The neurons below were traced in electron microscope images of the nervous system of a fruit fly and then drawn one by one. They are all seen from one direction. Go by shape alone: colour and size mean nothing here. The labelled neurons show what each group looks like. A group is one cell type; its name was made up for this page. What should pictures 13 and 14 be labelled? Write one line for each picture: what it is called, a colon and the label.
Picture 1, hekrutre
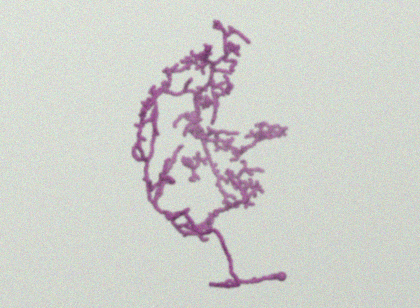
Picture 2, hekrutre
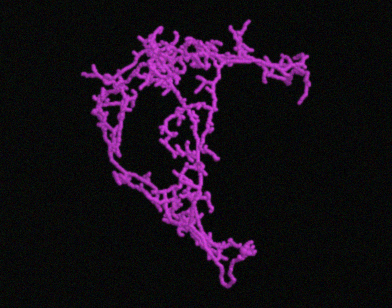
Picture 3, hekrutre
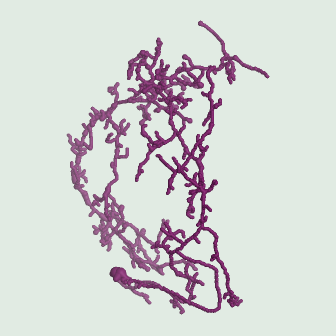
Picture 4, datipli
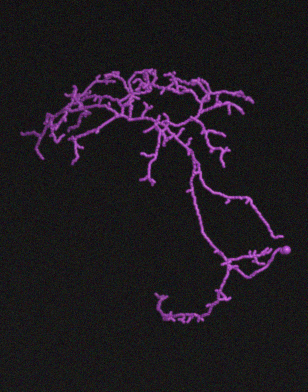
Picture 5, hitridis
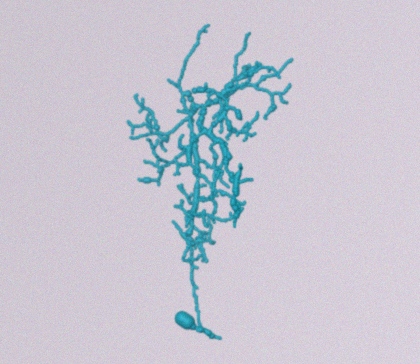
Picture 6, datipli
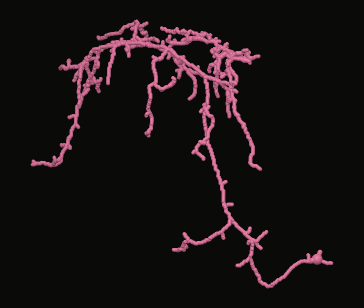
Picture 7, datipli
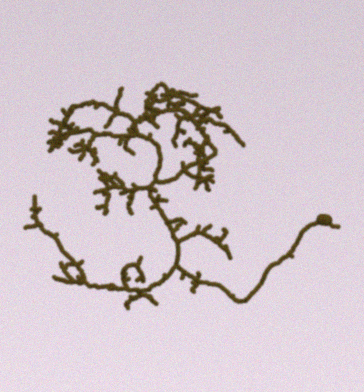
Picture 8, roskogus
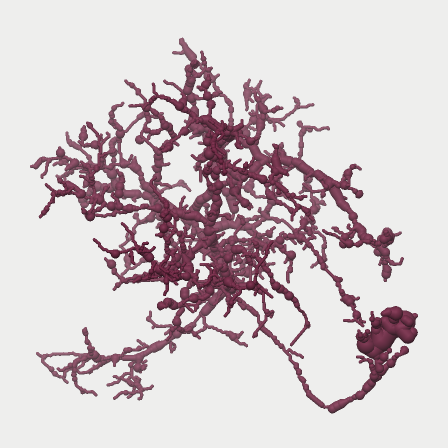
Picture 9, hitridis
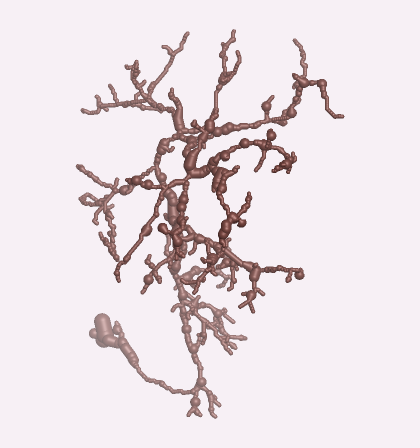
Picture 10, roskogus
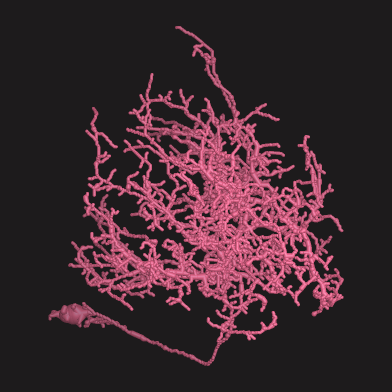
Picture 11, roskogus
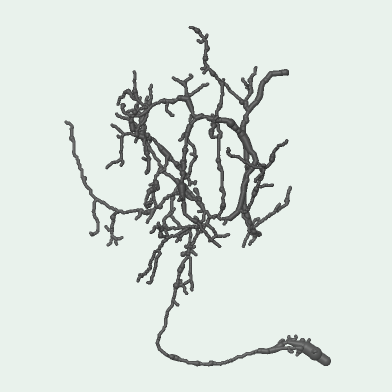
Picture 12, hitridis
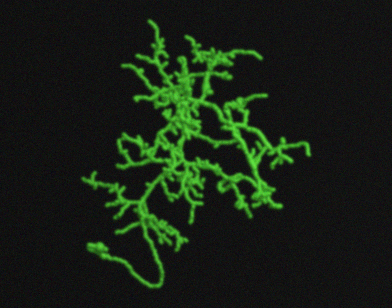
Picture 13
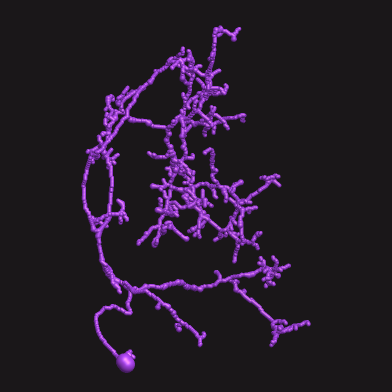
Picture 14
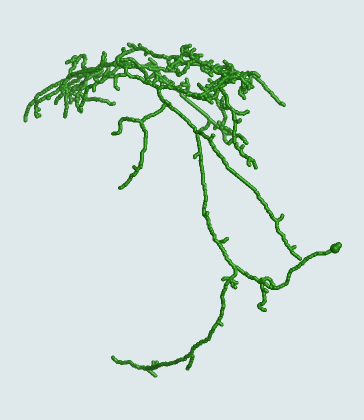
13: hekrutre
14: datipli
